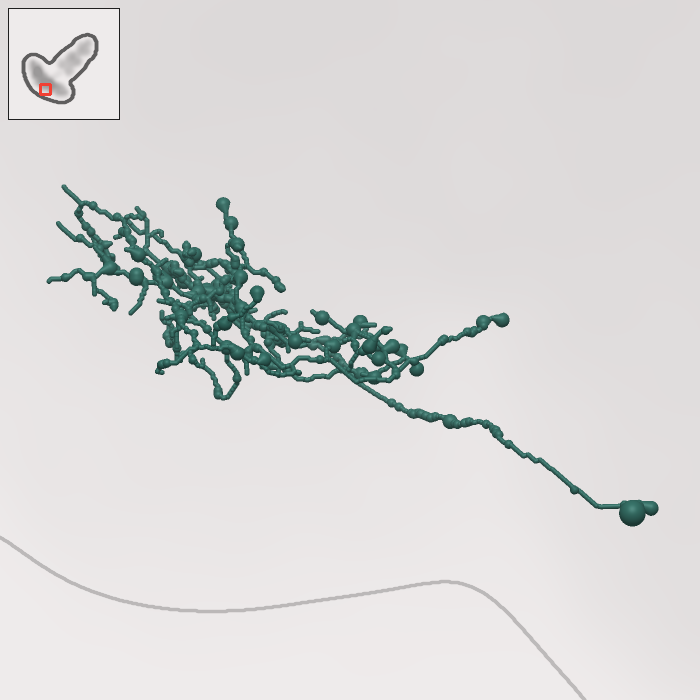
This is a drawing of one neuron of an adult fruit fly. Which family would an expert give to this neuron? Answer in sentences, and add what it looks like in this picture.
Its family is hemilineage MD_SA1. This is a central-brain intrinsic neuron. The cell body can be seen at the lower right of the picture. The picture shows dozens of branch ends.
